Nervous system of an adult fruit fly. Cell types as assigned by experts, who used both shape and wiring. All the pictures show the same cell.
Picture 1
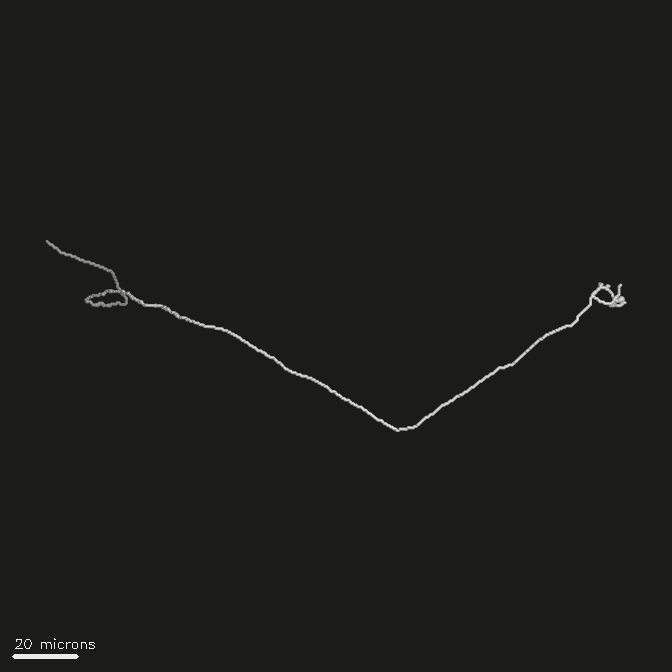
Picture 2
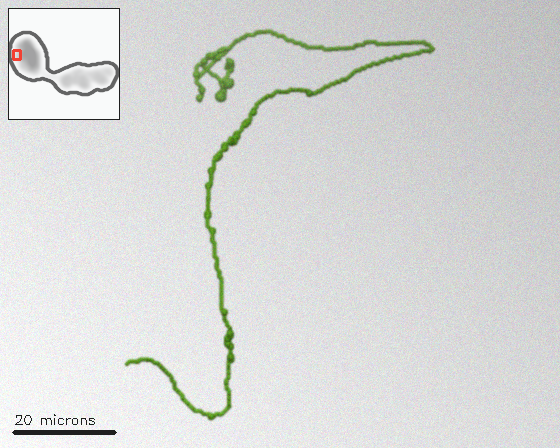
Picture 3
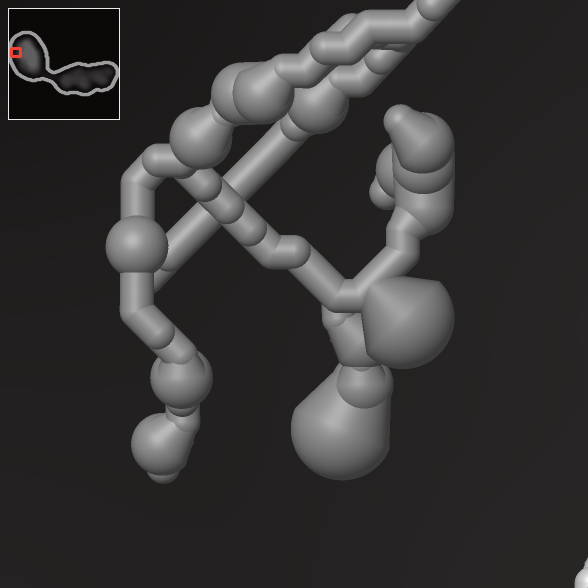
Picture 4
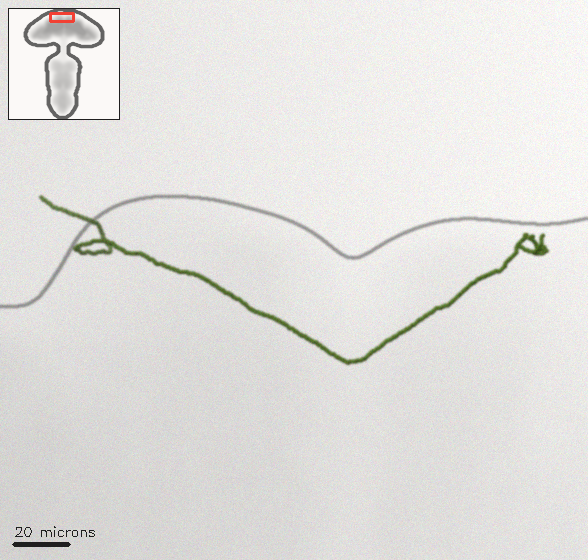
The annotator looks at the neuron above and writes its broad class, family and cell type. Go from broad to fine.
sensory neuron entering the brain; class olfactory; ORN_DA3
